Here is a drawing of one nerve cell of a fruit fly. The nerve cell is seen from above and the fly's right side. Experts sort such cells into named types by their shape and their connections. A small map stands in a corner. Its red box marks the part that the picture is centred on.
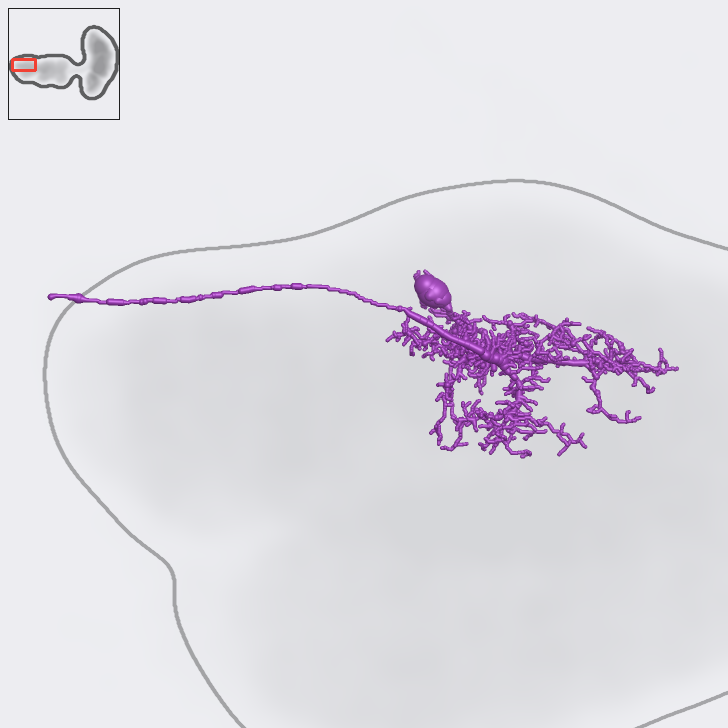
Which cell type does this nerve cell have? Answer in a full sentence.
The cell type is MNad10.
